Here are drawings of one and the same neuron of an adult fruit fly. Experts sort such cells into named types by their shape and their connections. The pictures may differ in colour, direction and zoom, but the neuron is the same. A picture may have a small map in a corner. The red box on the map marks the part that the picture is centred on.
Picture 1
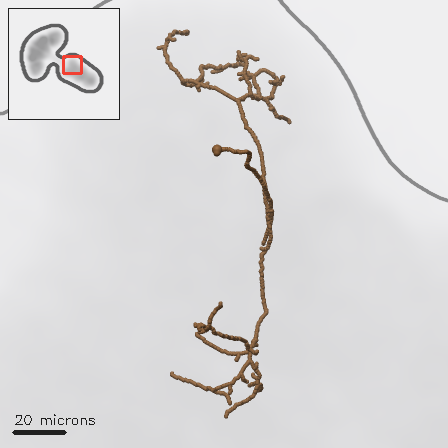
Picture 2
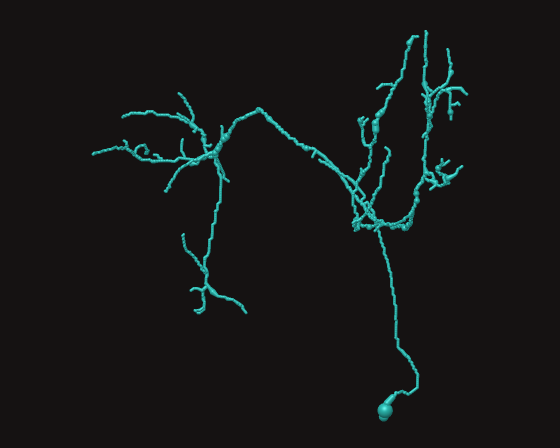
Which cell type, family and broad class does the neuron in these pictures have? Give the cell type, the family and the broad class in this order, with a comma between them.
GFC4, hemilineage 11A, nerve-cord intrinsic neuron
